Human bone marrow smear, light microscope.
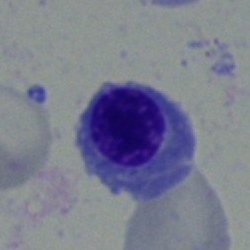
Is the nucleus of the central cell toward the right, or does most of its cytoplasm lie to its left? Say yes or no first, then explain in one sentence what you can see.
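No. The nucleus sits off-centre, toward the upper left of the cell.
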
